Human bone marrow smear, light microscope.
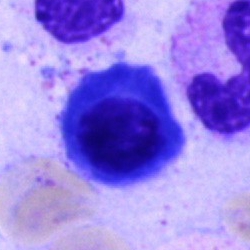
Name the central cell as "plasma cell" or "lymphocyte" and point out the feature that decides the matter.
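The answer is plasma cell. Check one: the cytoplasm is a deep, intense blue, setting it apart from a lymphocyte.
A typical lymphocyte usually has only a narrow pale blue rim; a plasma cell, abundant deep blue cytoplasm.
Check two: the cytoplasm shows no granules or clear vacuoles. Check three: slightly irregular outline, small bulges at upper and right edges.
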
